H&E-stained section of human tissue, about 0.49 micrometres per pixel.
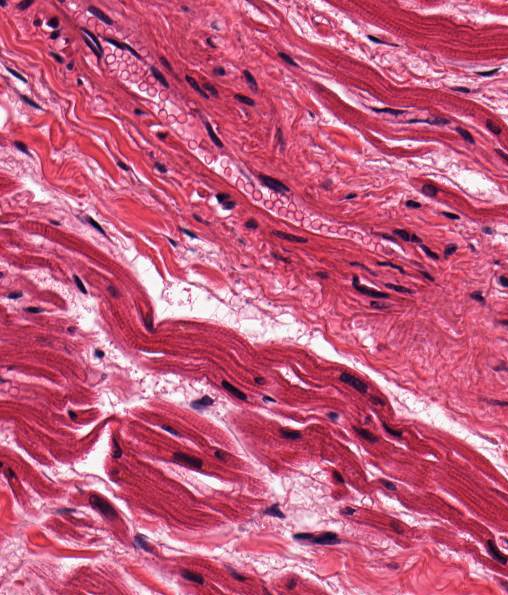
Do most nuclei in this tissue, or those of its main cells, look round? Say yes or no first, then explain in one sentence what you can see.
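No. The nuclei are dark, elongated and aligned parallel to the fibres.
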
